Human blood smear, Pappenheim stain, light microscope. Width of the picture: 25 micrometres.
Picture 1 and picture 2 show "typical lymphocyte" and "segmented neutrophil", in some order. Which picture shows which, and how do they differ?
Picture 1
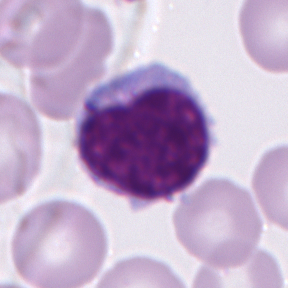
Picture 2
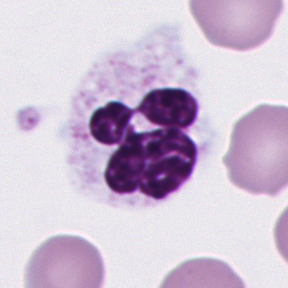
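In picture 2 is a segmented neutrophil; picture 1 shows a typical lymphocyte. They differ most in the amount of cytoplasm: in picture 1 the nucleus, about 11 micrometres across, fills about 70% of a cell about 12 micrometres across, and the pale blue cytoplasm forms a crescent mainly along its upper side, whereas in picture 2 the cytoplasm is abundant and very pale. Granules separate them as well: the lymphocyte's cytoplasm shows no distinct granules, while fine pink-red granules are scattered through the neutrophil's.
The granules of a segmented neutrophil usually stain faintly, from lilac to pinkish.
The outlines also differ in character: roughly round but slightly irregular in picture 1, with small irregular tags of cytoplasm projecting from the lower edge, and irregular with a faint, ill-defined edge in picture 2. A small pinkish-purple fragment lies apart from the neutrophil on its left side. Both cells have dark purple, clumped chromatin, and neither shows nucleoli.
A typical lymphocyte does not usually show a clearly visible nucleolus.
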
